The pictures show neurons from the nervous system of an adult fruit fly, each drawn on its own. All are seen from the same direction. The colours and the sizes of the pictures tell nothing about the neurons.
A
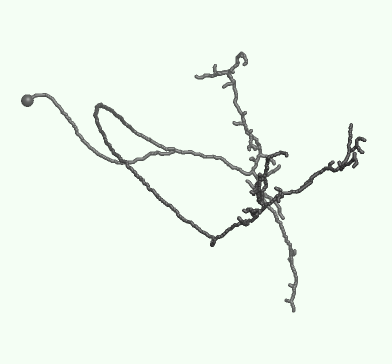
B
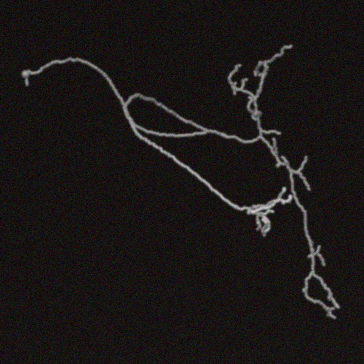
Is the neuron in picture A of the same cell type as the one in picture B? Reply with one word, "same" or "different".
different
